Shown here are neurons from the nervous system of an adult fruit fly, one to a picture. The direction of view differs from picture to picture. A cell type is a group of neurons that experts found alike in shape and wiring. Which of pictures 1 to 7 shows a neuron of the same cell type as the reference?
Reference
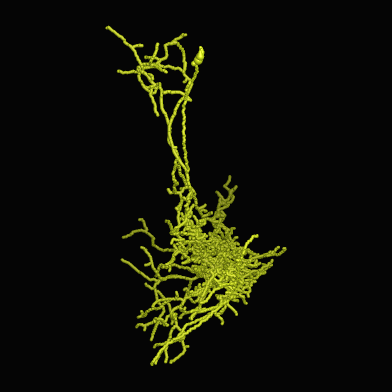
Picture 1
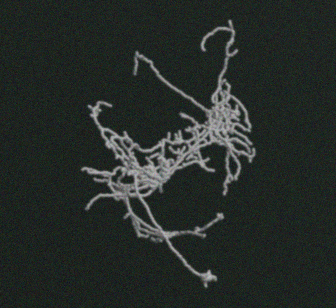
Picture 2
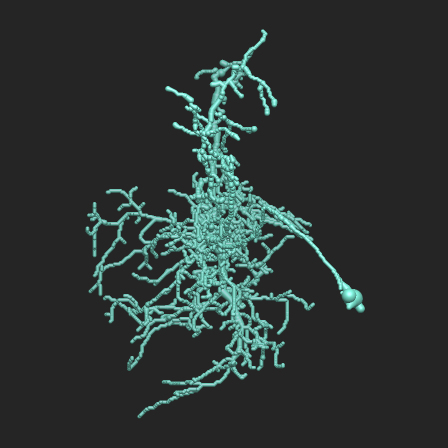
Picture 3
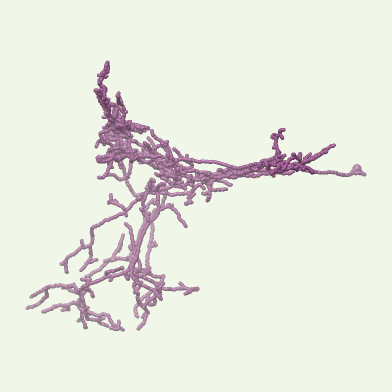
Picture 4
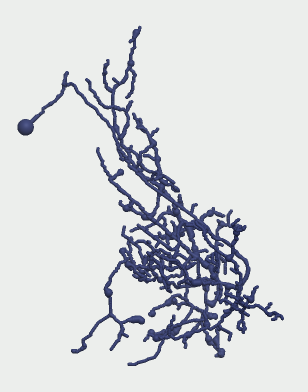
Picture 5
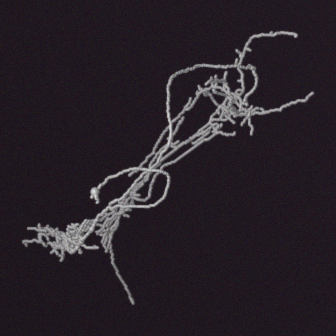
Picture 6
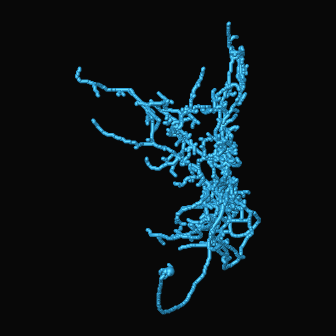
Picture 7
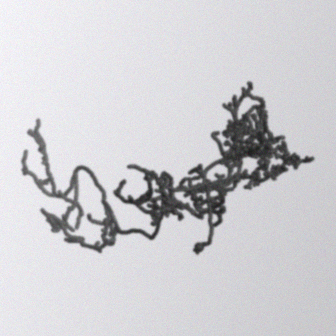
Picture 2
